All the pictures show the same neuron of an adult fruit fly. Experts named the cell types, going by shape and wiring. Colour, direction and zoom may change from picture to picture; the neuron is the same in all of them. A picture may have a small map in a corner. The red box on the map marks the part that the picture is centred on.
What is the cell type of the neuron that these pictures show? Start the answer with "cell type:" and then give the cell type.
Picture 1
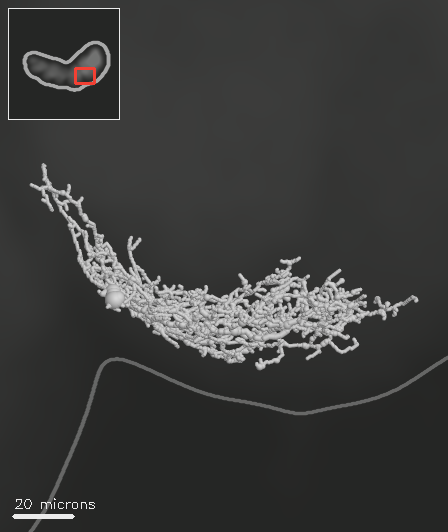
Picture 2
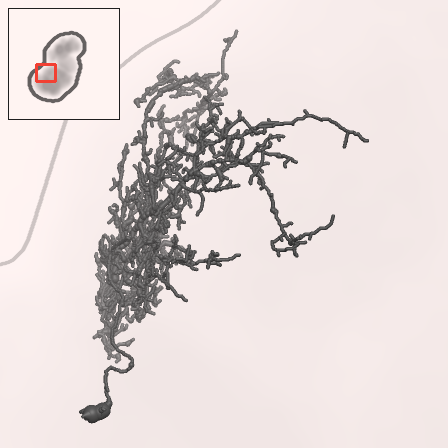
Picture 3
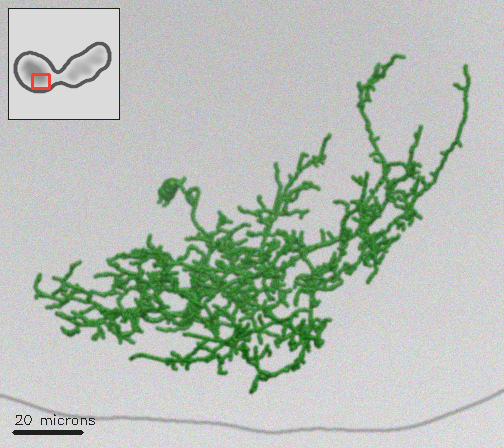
cell type: GNG130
